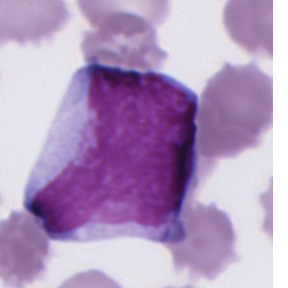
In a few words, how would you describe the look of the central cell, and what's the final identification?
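Nucleus angular and roughly square, following the straight edges of the cell and filling most of it. Chromatin finely streaked and fairly even; no coarse dark clumps. Pale greyish-lilac cytoplasmic rim, widest on the left side. Myeloblast.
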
